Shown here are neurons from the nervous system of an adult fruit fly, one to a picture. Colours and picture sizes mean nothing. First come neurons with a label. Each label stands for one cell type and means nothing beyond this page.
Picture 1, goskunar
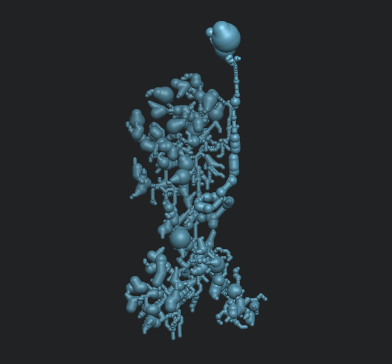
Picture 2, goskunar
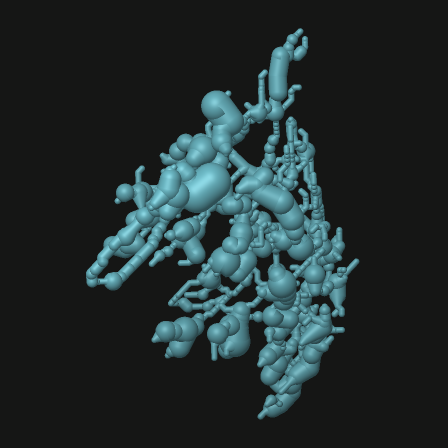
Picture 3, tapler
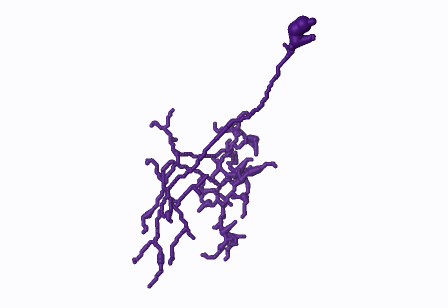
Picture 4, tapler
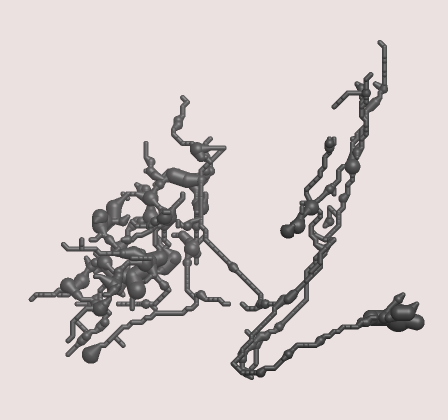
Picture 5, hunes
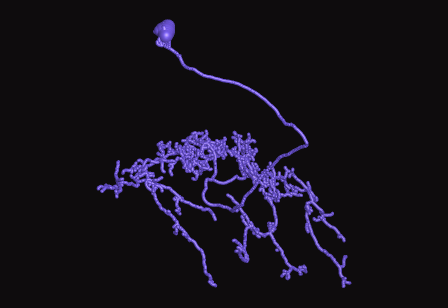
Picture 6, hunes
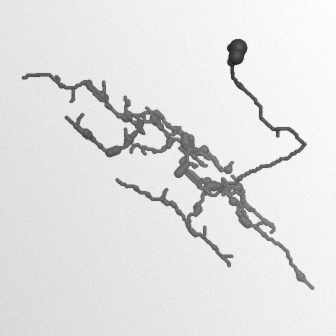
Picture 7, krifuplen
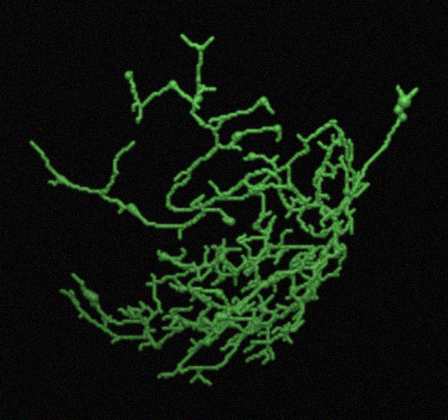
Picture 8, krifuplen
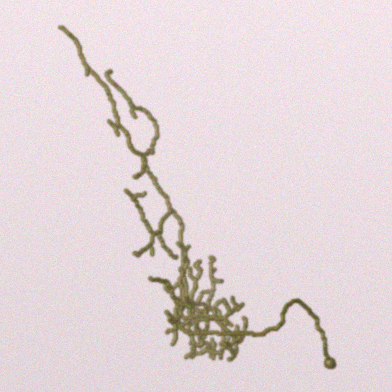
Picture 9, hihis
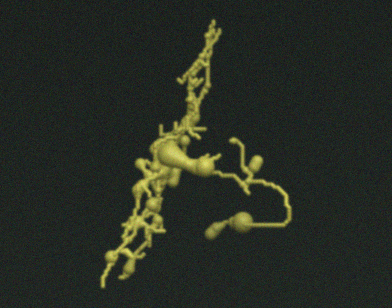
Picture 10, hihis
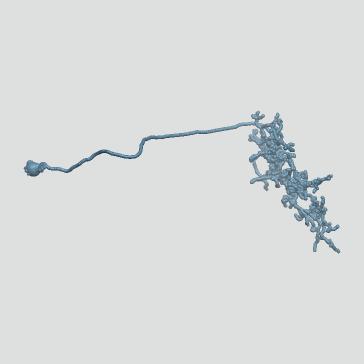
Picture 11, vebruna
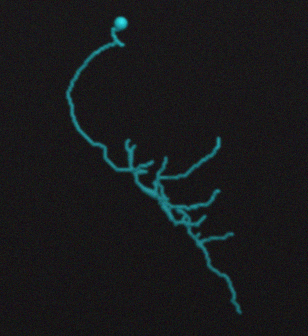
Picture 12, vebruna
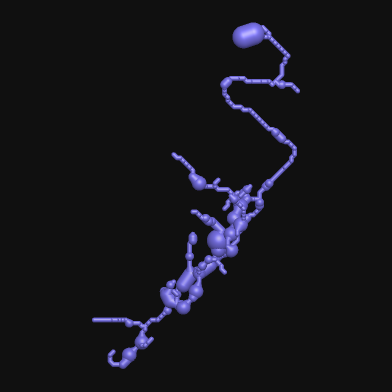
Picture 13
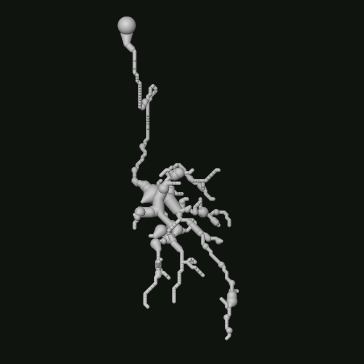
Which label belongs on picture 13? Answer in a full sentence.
It belongs to hihis.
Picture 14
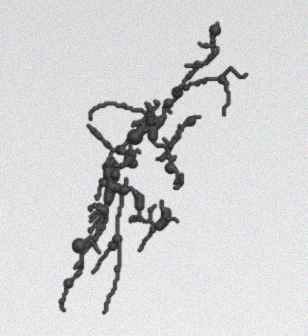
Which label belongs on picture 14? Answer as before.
It belongs to hunes.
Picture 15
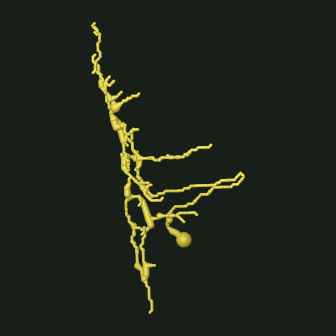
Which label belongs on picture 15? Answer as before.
It belongs to vebruna.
